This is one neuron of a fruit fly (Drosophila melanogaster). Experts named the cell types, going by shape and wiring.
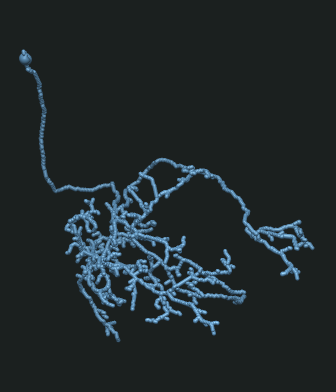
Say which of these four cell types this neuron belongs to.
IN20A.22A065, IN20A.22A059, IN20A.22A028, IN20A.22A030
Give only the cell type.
IN20A.22A028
